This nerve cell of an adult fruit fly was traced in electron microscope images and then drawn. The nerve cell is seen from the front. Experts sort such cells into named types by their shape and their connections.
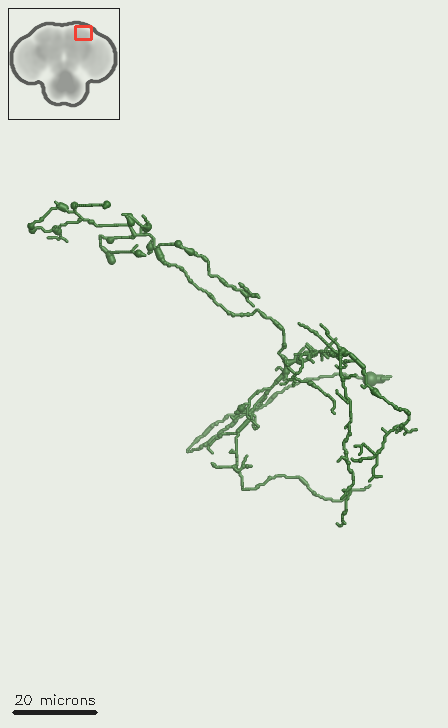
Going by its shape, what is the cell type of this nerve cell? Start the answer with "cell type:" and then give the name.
cell type: CB1752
